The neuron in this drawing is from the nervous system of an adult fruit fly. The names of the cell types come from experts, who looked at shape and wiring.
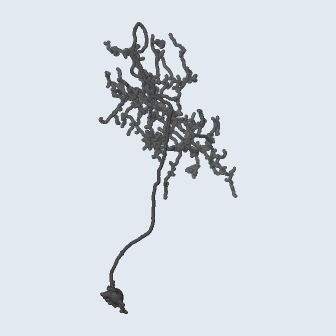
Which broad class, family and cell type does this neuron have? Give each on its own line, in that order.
optic-lobe intrinsic neuron
Li
Li22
